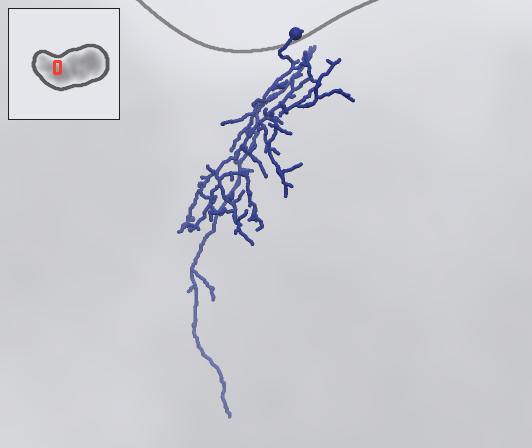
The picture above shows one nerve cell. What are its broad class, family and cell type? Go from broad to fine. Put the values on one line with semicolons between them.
optic-lobe intrinsic neuron; Cm; Cm6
